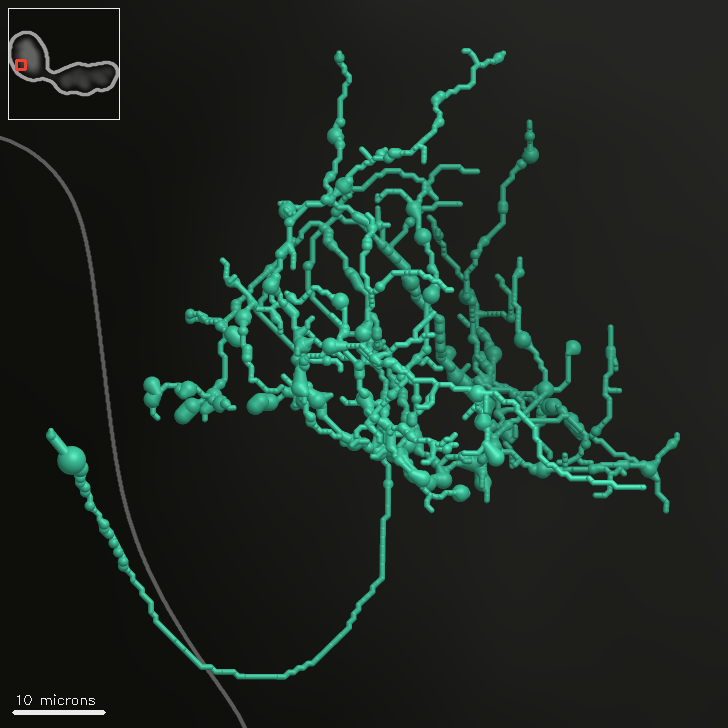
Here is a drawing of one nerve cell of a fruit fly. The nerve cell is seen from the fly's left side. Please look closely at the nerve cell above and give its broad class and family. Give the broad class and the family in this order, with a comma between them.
central-brain intrinsic neuron, hemilineage TRdm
